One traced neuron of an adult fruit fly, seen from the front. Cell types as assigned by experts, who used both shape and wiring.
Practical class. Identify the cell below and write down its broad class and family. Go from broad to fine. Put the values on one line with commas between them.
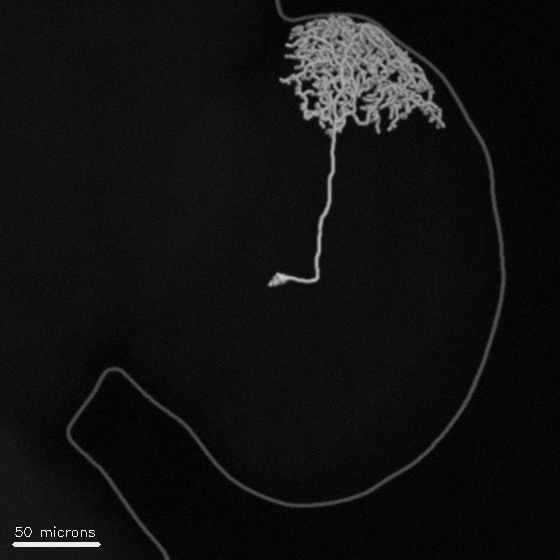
optic-lobe intrinsic neuron, Dm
